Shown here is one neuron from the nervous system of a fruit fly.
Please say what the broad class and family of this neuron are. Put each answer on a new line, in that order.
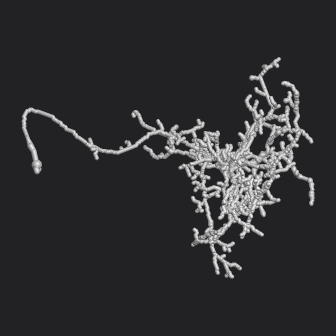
nerve-cord intrinsic neuron
hemilineage 13A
